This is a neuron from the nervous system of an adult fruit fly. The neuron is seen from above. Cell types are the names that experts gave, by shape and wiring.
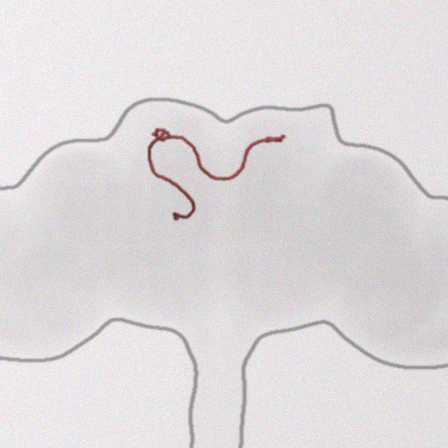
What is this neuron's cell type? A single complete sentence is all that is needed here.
The cell type name for this neuron is ORN_VA4.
